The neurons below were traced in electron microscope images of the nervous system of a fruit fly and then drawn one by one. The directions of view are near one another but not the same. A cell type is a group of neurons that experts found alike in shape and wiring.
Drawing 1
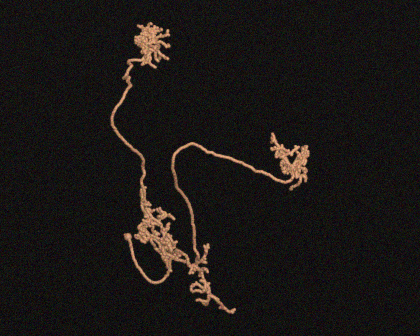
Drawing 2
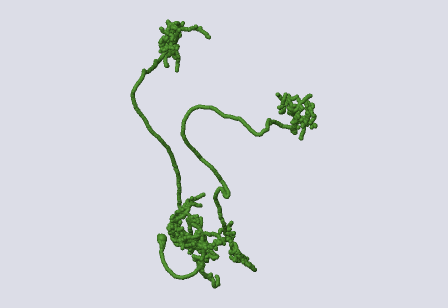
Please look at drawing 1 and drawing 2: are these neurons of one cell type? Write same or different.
same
